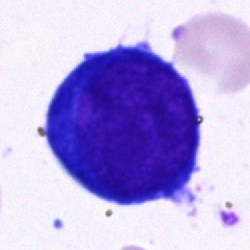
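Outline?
Round, margin mostly smooth.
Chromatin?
Fine, evenly dispersed, no coarse clumps.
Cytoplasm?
Narrow deep blue rim around the nucleus; small irregular tags project from the top edge of the cell.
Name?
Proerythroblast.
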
